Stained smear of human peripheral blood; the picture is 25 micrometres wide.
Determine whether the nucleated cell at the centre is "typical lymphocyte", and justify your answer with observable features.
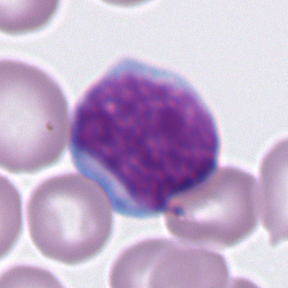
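This cell is not a typical lymphocyte; it is a myeloblast. Its nucleus measures about 13 by 11 micrometres.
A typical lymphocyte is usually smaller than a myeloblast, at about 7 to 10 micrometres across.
The nucleus alone exceeds that, which counts against typical lymphocyte. The cytoplasm forms only a narrow rim around the nucleus.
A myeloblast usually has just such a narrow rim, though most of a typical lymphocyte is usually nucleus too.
So the rim fits both names. The cytoplasm is pale blue, without visible granules. A red cell touches its lower right edge.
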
